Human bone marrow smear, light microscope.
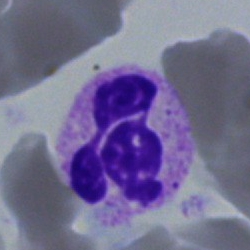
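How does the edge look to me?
Roughly round, and smooth all the way around.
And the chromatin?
Dense, staining dark purple, and I can't find nucleoli anywhere in the nucleus.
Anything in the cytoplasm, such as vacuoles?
None that I can see.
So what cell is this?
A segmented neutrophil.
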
